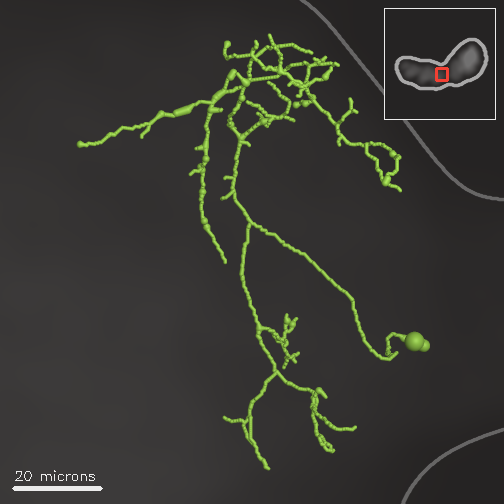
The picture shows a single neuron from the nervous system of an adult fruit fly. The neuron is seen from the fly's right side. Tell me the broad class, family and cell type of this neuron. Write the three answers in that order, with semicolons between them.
nerve-cord intrinsic neuron; hemilineage 08A; IN08A049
